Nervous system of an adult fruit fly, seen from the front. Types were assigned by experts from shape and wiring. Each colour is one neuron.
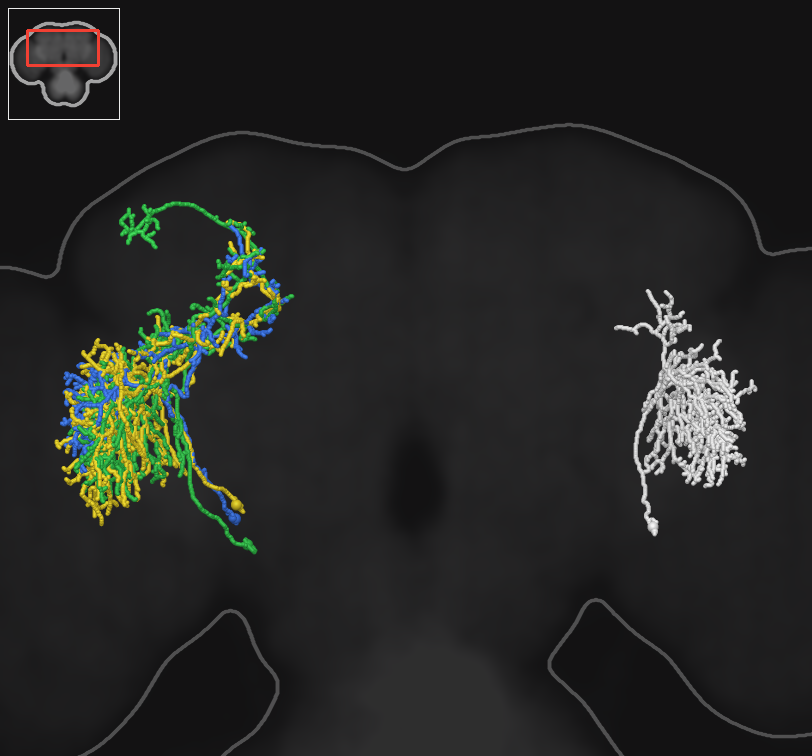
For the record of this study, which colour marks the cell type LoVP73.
green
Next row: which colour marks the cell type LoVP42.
yellow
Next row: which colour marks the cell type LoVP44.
blue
